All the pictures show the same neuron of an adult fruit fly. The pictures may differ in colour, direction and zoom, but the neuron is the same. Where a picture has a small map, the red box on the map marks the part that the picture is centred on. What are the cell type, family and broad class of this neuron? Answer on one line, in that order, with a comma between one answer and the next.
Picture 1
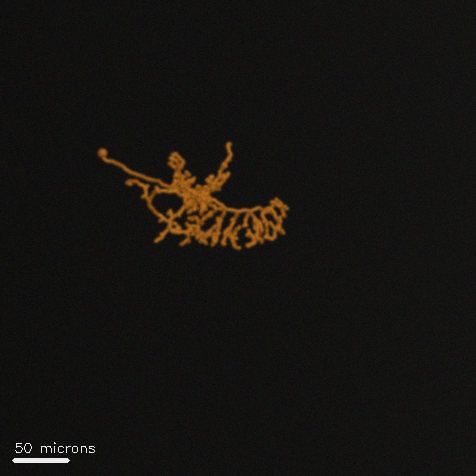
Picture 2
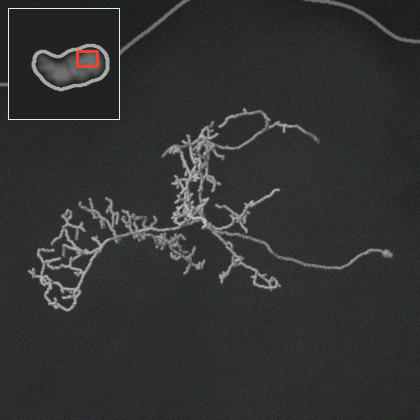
FB5Q, hemilineage AOTUv4_ventral, central-brain intrinsic neuron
